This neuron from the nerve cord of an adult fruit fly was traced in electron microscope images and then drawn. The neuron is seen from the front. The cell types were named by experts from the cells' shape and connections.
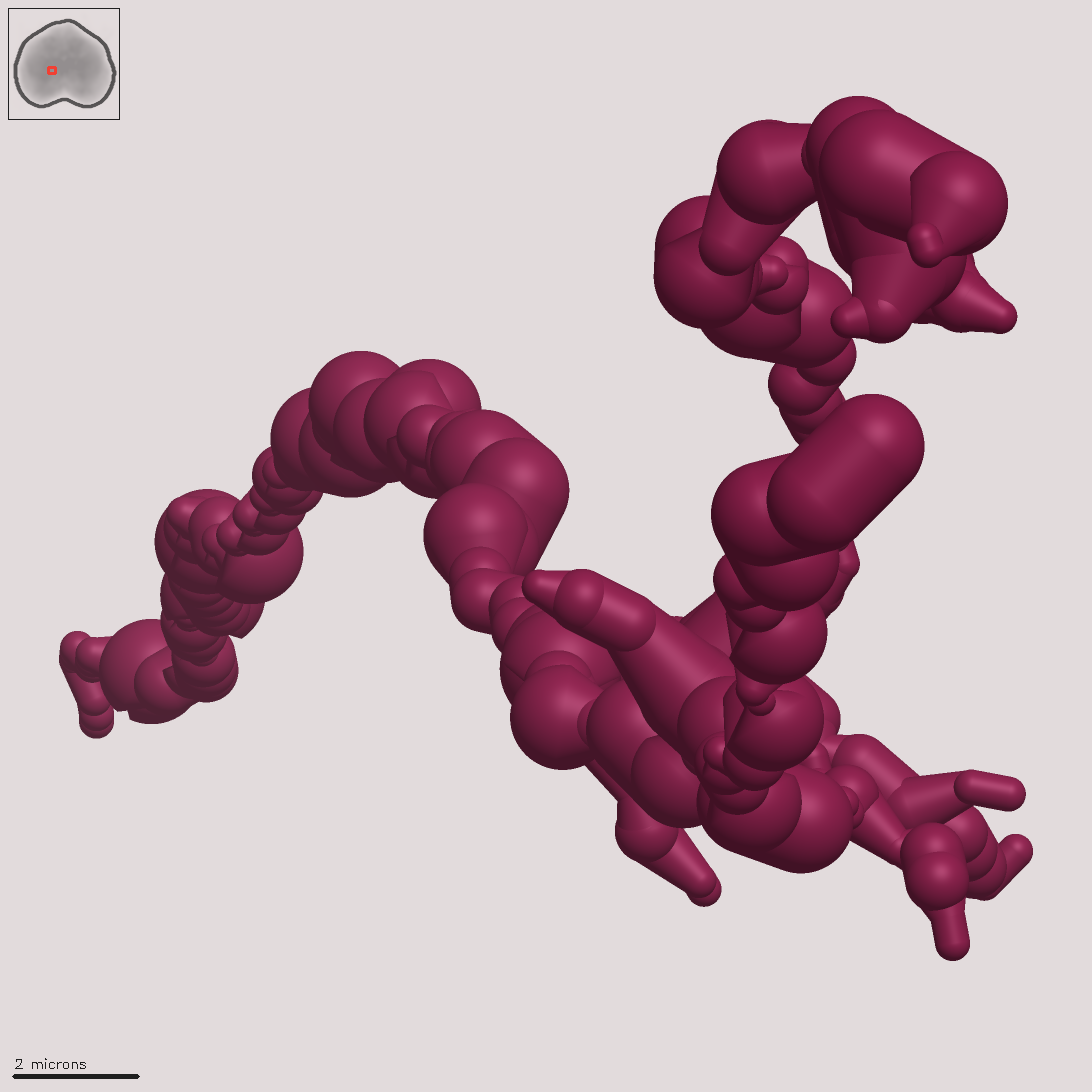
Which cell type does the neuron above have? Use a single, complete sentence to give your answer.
This neuron is a cell of type SNpp56.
